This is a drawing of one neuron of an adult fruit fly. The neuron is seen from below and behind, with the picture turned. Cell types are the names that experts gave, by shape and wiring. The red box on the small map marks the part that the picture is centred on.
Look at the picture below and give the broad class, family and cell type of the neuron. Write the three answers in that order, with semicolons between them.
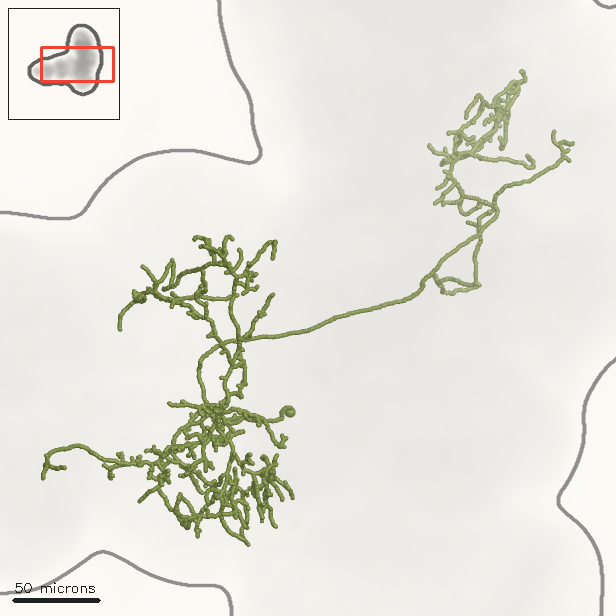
ascending neuron; hemilineage 08B; AN08B026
